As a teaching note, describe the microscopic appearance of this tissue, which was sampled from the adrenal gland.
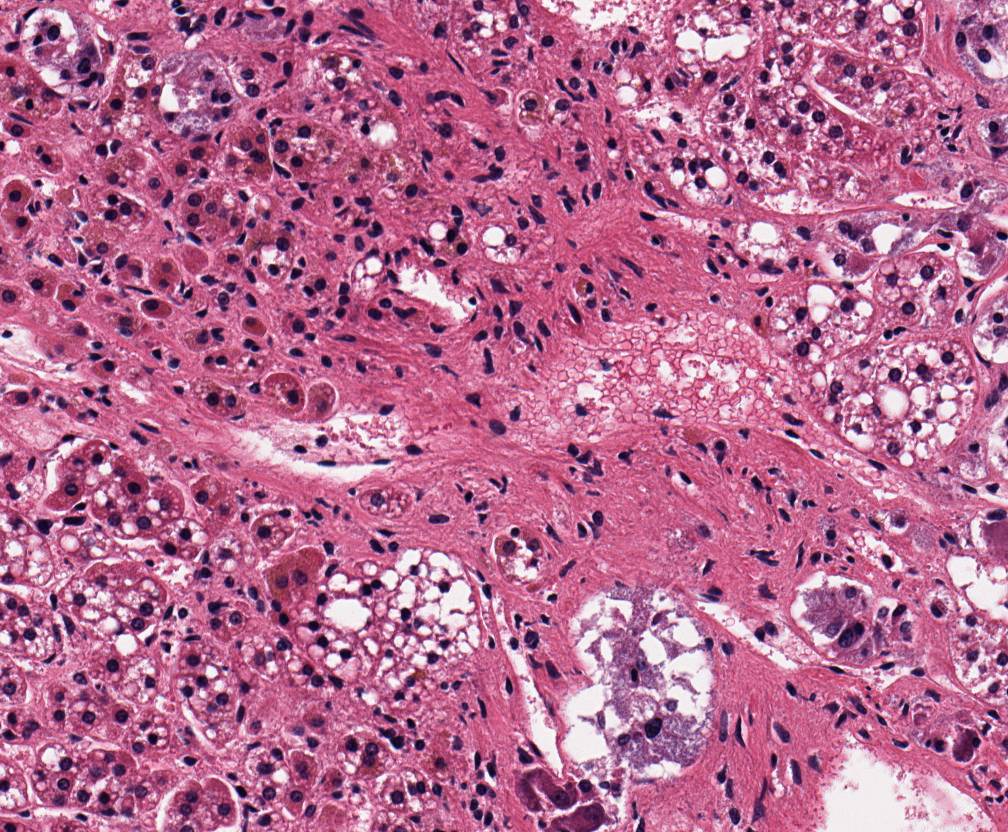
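In the upper left, some of the cells forming nests contain golden-brown pigment within their cytoplasm. The nuclei of these nest cells are round and centrally placed. The stroma is made up of pink collagen fibres containing spindle cells with elongated, dark nuclei. A white, empty space occupies the lower right corner.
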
